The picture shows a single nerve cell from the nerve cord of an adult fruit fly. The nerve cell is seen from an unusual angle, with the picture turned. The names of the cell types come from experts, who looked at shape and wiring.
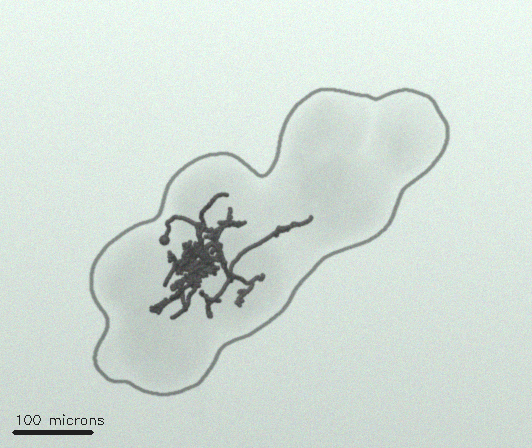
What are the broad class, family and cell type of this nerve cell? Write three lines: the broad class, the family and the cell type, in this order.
nerve-cord intrinsic neuron
hemilineage 07B
IN07B054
